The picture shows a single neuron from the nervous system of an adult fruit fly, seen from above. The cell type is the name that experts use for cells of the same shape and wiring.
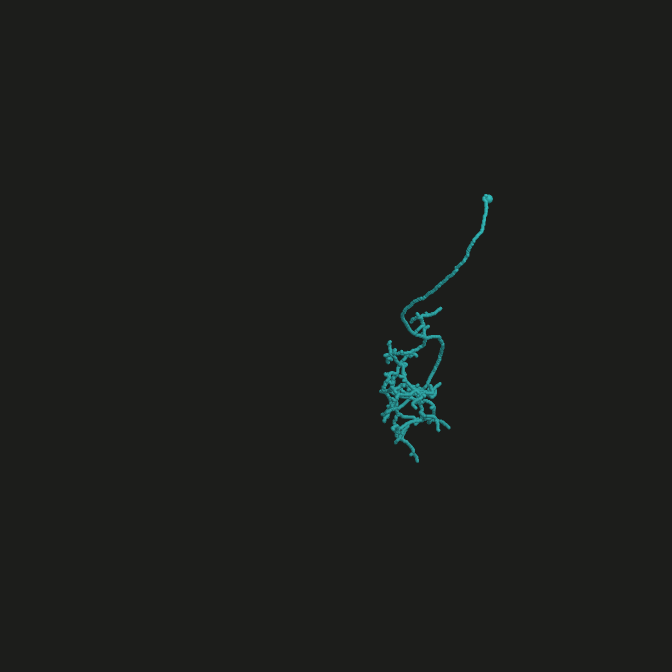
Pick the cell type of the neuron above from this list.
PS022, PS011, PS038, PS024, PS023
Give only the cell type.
PS024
